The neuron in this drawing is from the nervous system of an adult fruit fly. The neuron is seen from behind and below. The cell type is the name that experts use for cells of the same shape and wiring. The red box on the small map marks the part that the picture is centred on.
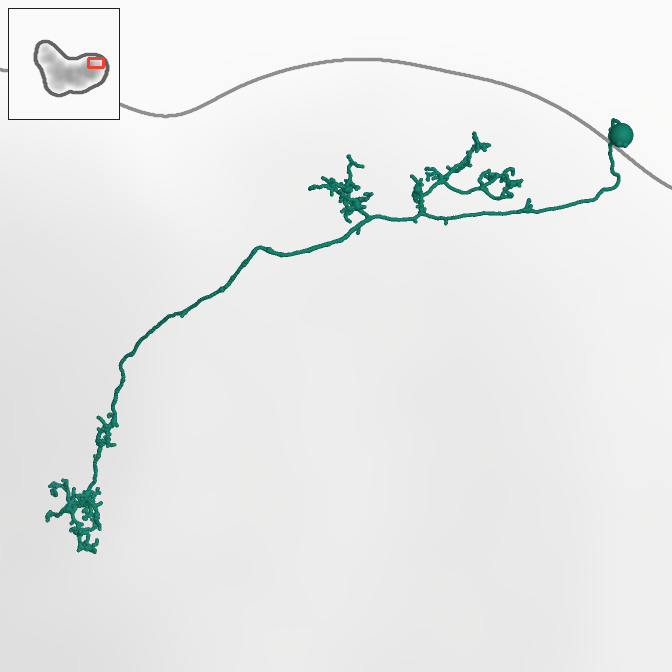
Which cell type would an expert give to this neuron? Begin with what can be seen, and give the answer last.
Its cell body lies at the upper right of the picture. The picture shows dozens of branch ends. This is an optic-lobe intrinsic neuron. Its cell type is Tm5Y.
